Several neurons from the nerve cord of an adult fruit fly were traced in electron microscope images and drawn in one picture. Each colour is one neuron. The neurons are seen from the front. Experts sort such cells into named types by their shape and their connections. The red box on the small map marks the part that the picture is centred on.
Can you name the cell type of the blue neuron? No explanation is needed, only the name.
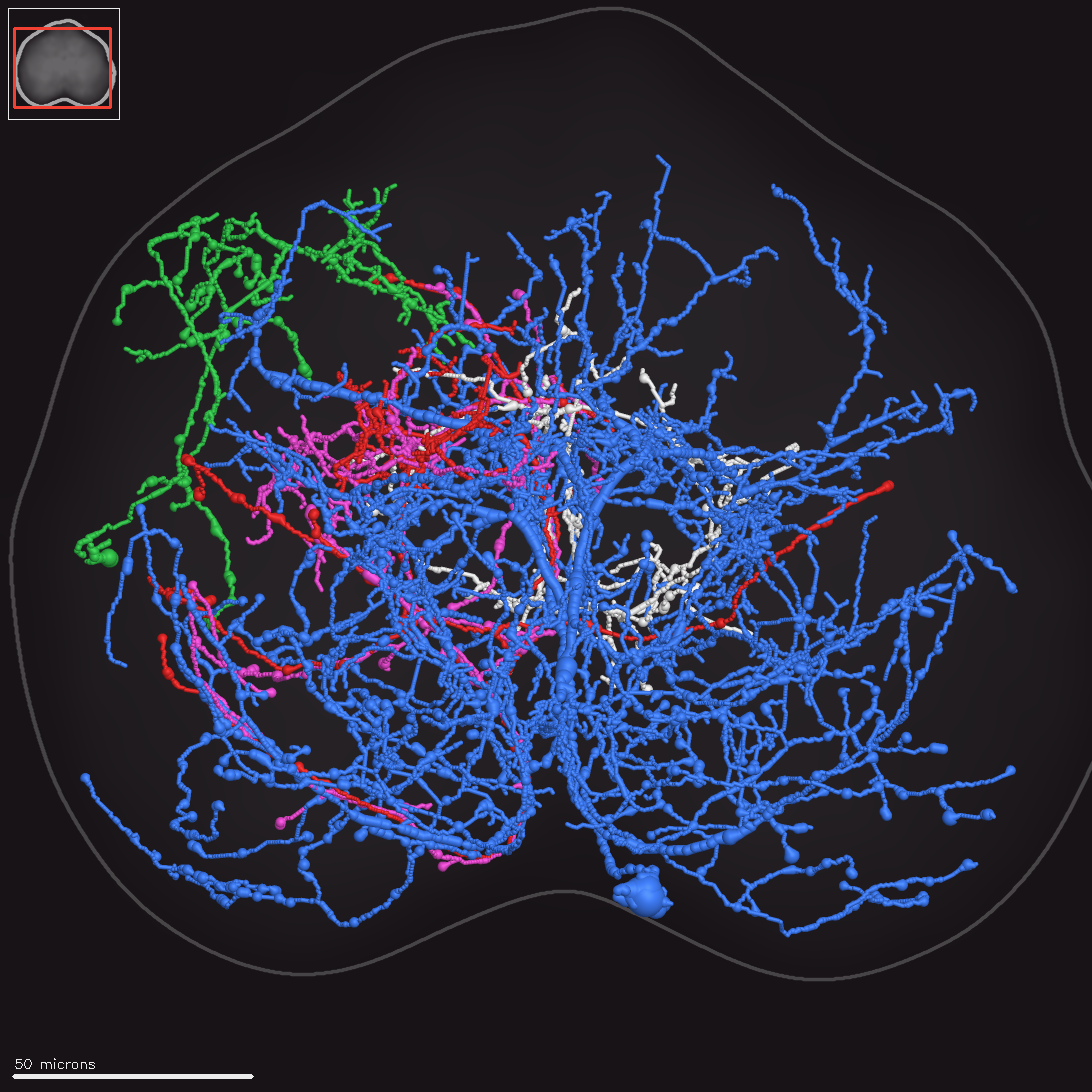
IN00A002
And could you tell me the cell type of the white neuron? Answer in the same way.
IN12B071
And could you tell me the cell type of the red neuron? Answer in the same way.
IN12B048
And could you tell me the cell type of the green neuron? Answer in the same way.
IN08A042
